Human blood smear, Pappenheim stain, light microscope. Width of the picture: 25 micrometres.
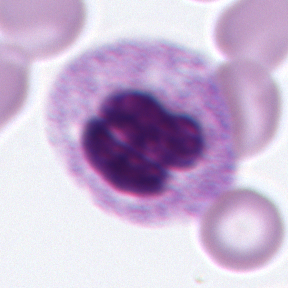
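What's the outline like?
Round and smooth.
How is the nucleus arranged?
It's split into several lobes bunched near the middle of the cell, and you can't see any nucleoli.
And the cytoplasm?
Packed with fine, dust-like granules.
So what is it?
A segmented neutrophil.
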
